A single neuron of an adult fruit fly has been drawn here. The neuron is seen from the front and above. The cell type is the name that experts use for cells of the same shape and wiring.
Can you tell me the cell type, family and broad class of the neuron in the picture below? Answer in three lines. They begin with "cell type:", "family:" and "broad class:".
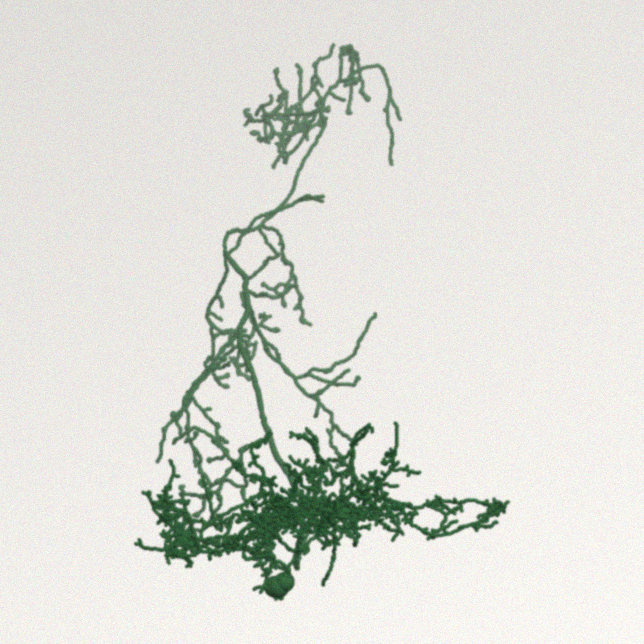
cell type: DNge079
family: DNge
broad class: descending neuron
